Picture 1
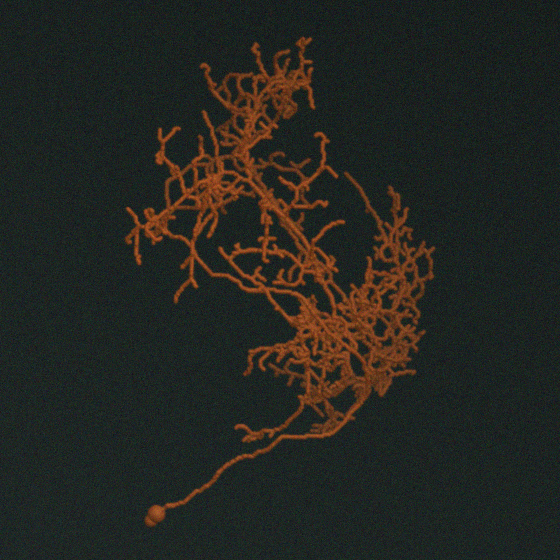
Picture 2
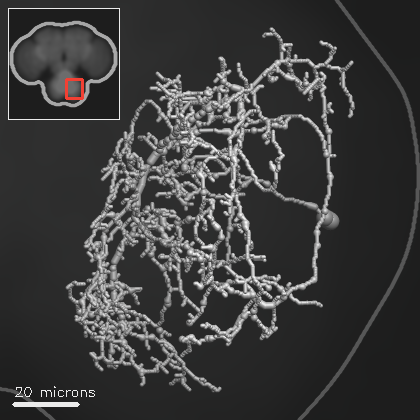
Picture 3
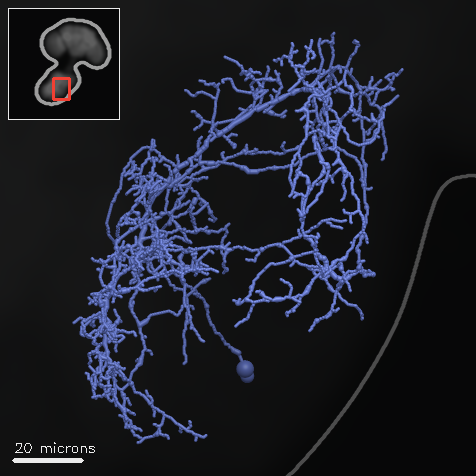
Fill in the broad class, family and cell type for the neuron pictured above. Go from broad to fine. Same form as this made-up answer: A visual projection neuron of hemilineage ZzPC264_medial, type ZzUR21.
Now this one: A nerve-cord intrinsic neuron of hemilineage 03A, type IN03A019.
